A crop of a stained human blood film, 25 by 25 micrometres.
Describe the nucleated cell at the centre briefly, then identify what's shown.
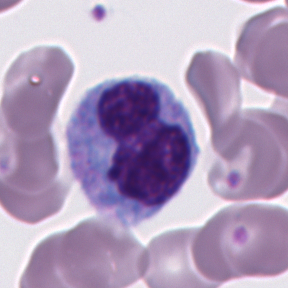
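A round, smooth outline encloses the cell. Its nucleus lies toward the right, so a wider band of cytoplasm remains on the left. Fine, dust-like lilac granules are scattered through this cytoplasm, and no vacuoles are present in it. The cell is a monocyte.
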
